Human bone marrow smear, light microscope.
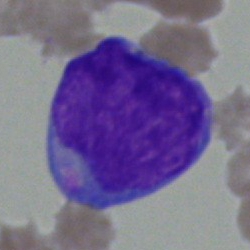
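Blast, the central cell of a stained bone marrow smear. Nucleus fills most of the cell, leaving a narrow rim of cytoplasm. Chromatin finely textured and streaky, not coarsely clumped. Pale cytoplasmic zone at lower left, beside the nucleus. Small pinkish spot within it.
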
